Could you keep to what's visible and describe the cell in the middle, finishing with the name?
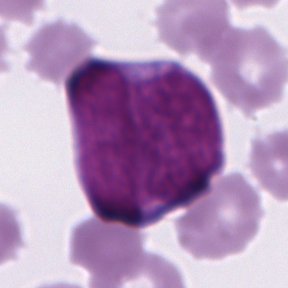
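Single unlobed nucleus, following the cell's angular outline and filling about 90% of the cell's area. Chromatin fine and evenly spread, no coarse clumps; stains purple with a faint reddish tinge. Cytoplasm only as a thin rim of deep blue at the cell's edge. Cell: myeloblast.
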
